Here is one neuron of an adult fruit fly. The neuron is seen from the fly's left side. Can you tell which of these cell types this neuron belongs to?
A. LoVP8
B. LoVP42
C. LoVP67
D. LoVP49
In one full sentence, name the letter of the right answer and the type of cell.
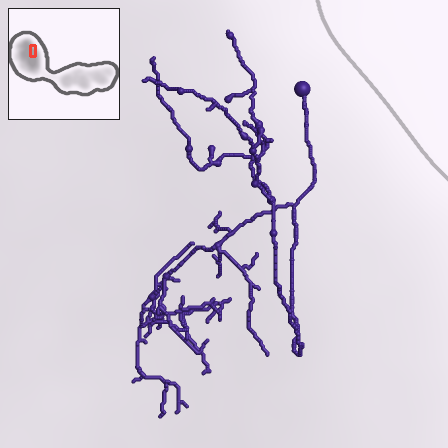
Option A lists LoVP8, and that is the cell type of the neuron.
